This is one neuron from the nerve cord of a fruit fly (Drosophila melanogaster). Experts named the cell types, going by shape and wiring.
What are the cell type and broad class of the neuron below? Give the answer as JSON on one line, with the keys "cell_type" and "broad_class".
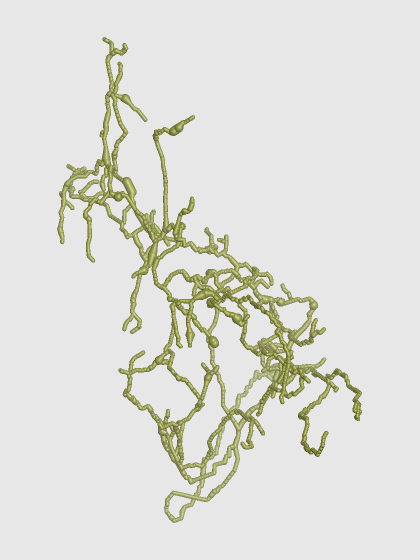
{"cell_type": "INXXX396", "broad_class": "nerve-cord intrinsic neuron"}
